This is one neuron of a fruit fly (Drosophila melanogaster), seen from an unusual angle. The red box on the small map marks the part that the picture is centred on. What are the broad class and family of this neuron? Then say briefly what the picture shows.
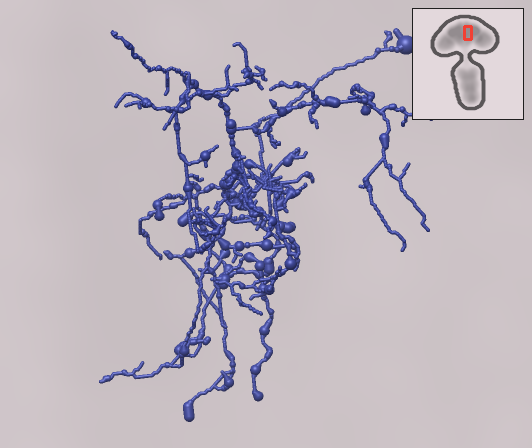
It is a central-brain intrinsic neuron. The family is hemilineage TRdl_b. It is in the brain and does not reach the nerve cord. Dozens of branch ends can be seen.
